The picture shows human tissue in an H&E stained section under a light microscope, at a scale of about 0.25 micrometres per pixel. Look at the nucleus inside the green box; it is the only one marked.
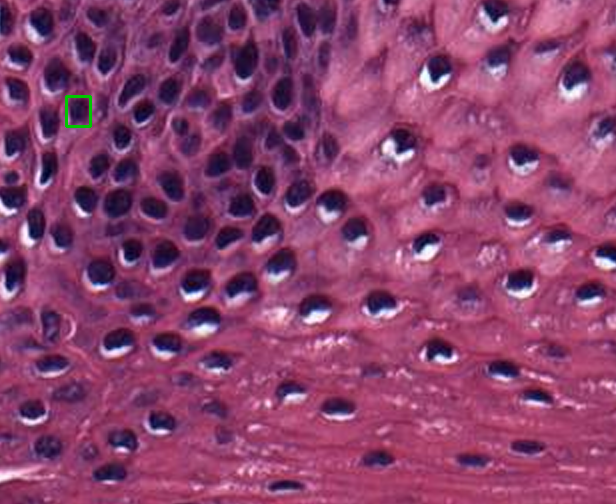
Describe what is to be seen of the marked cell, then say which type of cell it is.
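The nucleus is an oval, somewhat elongated, dark purple body, about the same size as the nuclei packed around it. The cell lies in a crowded area of closely packed dark nuclei in the upper left of the field. Toward the right and bottom of the field, the nuclei are more widely spaced and there is more pink cytoplasm between them. This is a squamous epithelial cell.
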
